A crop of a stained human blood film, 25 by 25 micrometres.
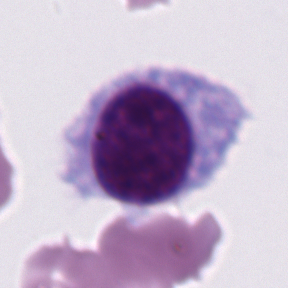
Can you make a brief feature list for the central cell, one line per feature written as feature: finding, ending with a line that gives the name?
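Nucleus shape: round to oval, smooth, no indentation
Nucleus size: about 10 by 9 micrometres
Nucleus position: off-centre, over toward the left
Cytoplasm colour: a pale greyish blue
Cytoplasm rim: broader on the right of the nucleus than on the left, you'll notice
Cell: hairy cell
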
